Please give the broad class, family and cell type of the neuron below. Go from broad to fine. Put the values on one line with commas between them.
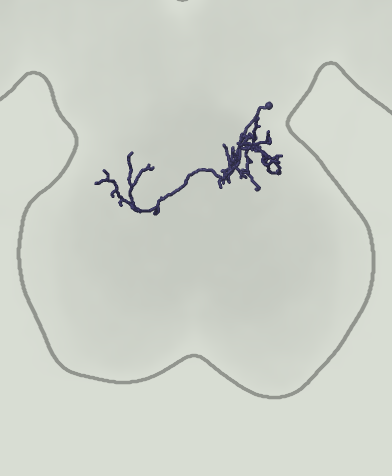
nerve-cord intrinsic neuron, hemilineage 07B, IN07B083_b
